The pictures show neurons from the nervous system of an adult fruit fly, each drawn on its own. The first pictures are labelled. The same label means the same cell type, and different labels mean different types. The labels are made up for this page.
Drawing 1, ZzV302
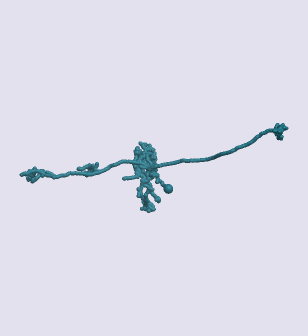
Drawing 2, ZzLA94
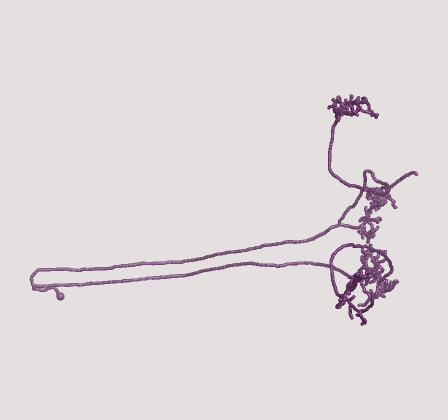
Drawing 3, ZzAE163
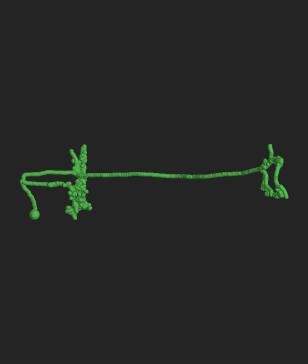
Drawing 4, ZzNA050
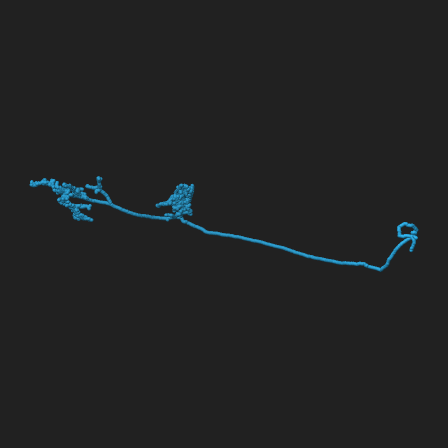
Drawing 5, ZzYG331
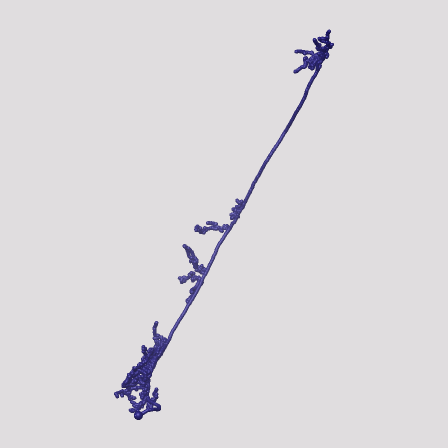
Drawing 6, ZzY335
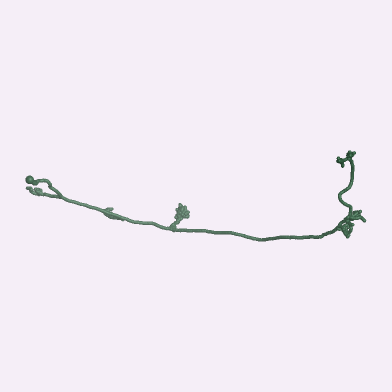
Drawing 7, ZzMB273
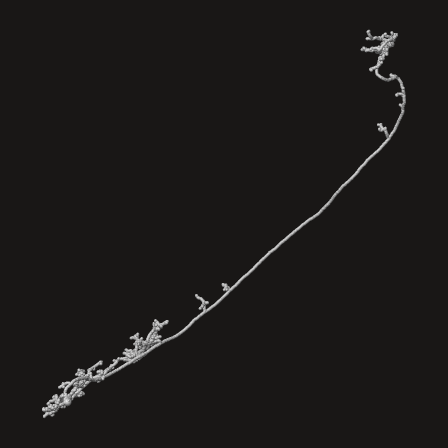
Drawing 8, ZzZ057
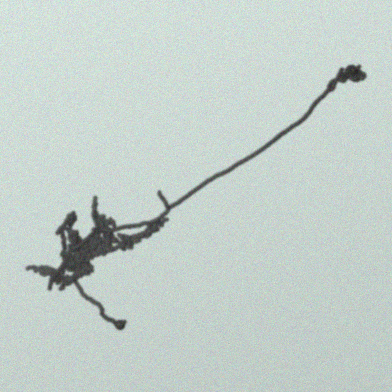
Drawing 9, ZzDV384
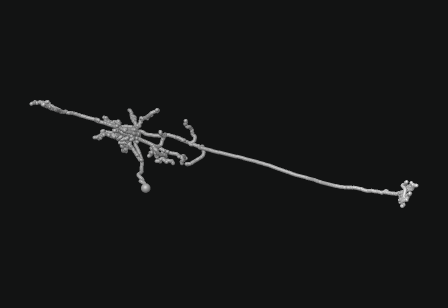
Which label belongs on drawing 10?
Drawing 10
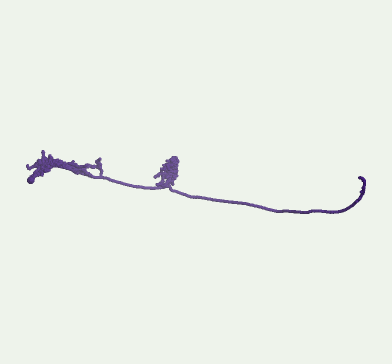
ZzNA050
